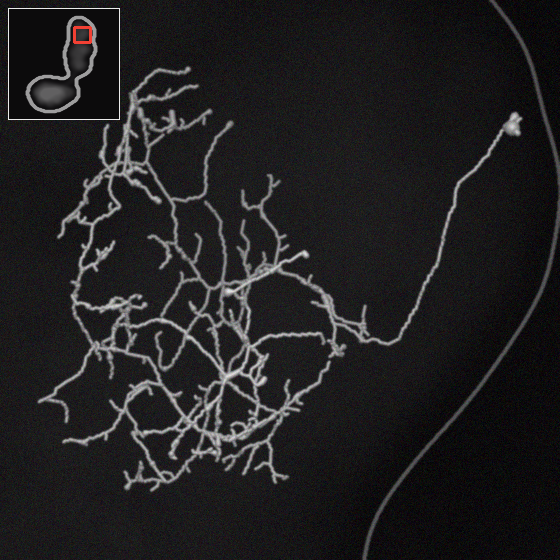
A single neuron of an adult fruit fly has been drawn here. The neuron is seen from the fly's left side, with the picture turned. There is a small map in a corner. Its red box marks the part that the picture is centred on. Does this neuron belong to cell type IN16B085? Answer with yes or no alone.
yes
